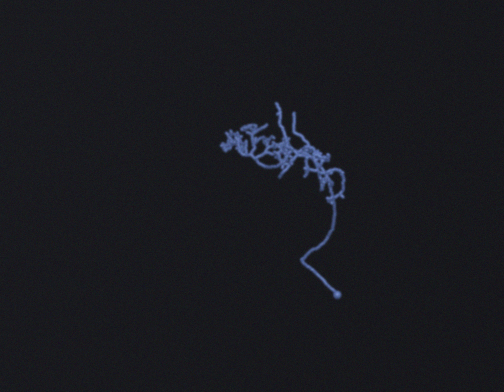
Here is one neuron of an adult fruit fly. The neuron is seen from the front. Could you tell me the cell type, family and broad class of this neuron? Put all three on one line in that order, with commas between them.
FB3D, hemilineage LALv1_dorsal, central-brain intrinsic neuron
